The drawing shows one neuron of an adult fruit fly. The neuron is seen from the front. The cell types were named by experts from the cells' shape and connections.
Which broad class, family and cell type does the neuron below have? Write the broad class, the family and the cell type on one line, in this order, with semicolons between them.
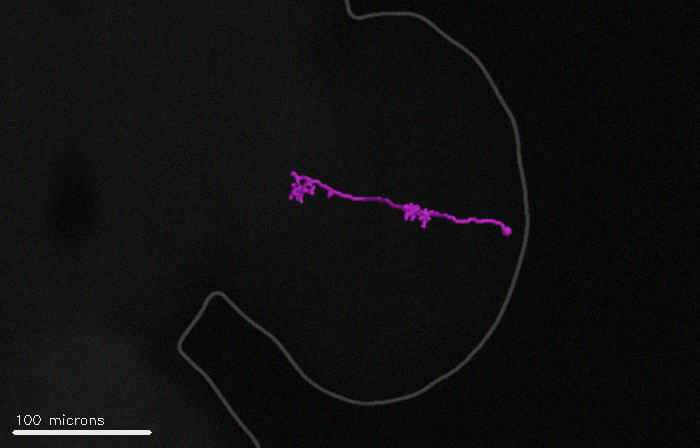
optic-lobe intrinsic neuron; Tm; Tm5Y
